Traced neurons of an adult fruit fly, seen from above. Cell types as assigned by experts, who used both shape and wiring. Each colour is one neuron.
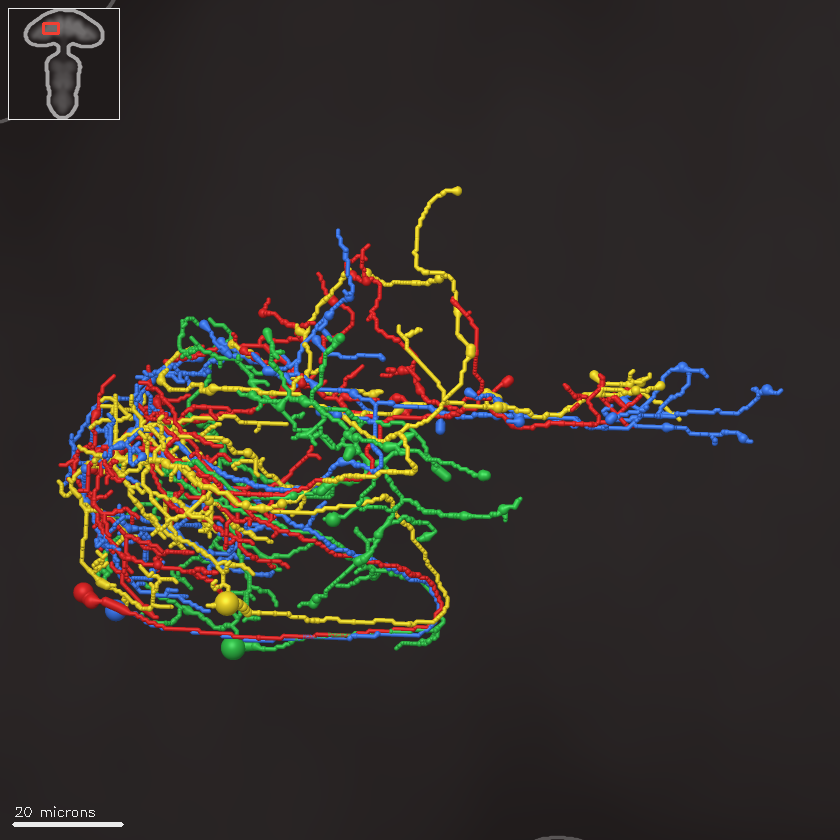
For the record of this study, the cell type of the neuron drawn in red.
CB1156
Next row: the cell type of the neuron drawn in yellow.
LHPV6d1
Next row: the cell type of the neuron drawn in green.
CB2224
